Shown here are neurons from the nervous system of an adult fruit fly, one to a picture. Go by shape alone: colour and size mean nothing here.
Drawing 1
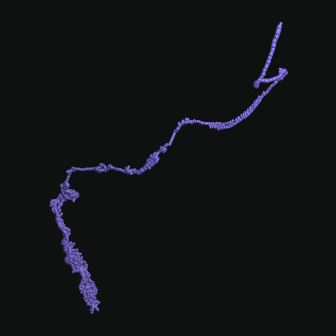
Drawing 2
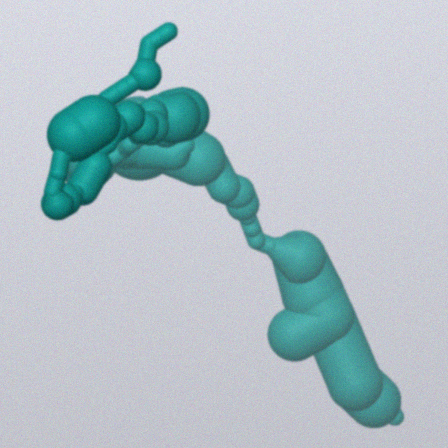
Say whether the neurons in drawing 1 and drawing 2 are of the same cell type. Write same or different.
same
